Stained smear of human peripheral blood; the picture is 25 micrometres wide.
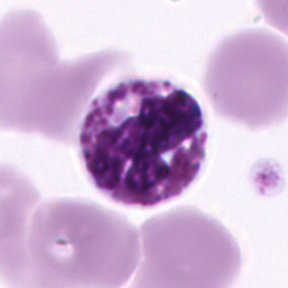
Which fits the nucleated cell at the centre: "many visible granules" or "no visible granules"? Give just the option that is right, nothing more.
Many visible granules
